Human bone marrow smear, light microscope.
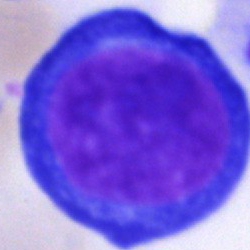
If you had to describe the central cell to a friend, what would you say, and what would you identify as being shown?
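Start with the outline: roughly round, with slightly bumpy edges. Then turn to the cytoplasm, which is a deep blue. Just beside the nucleus you will find a paler zone within it. Search the cytoplasm for granules and you will see none. This is a proerythroblast.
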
